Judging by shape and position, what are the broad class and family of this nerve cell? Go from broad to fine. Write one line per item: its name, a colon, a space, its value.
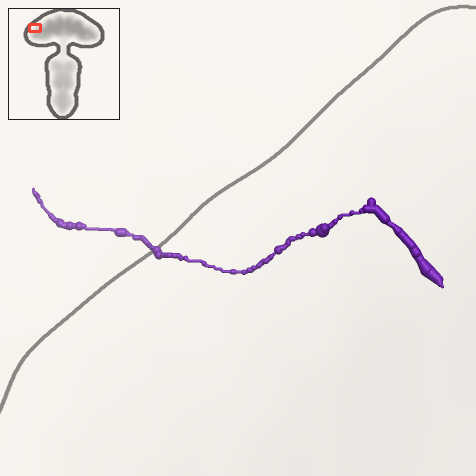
broad class: photoreceptor or other optic-lobe sensory neuron
family: class visual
